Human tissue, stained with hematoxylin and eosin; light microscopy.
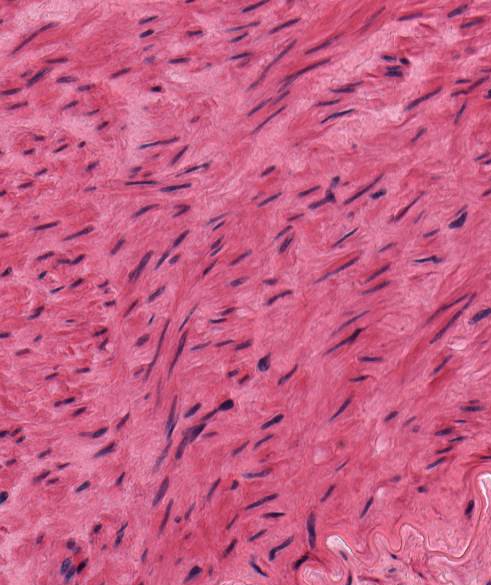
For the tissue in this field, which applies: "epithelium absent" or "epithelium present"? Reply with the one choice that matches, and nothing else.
Epithelium absent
